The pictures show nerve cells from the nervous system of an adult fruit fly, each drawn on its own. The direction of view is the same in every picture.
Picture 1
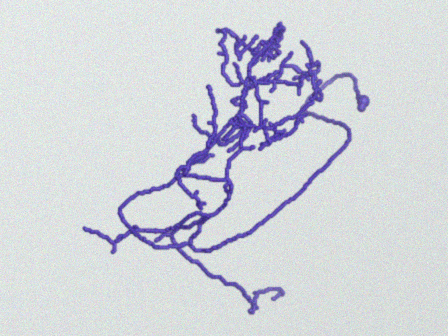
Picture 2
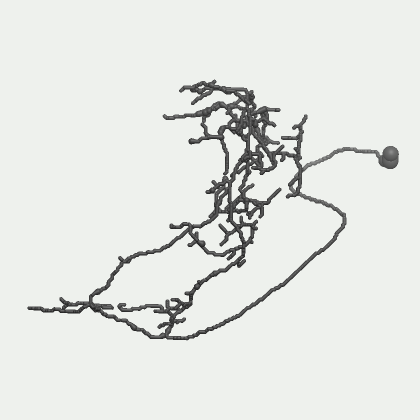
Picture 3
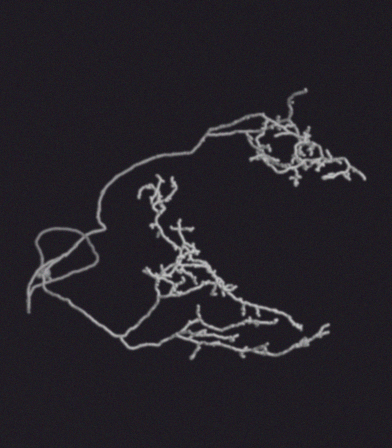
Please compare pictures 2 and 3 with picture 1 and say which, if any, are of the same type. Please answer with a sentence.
Picture 2 is of the same cell type.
